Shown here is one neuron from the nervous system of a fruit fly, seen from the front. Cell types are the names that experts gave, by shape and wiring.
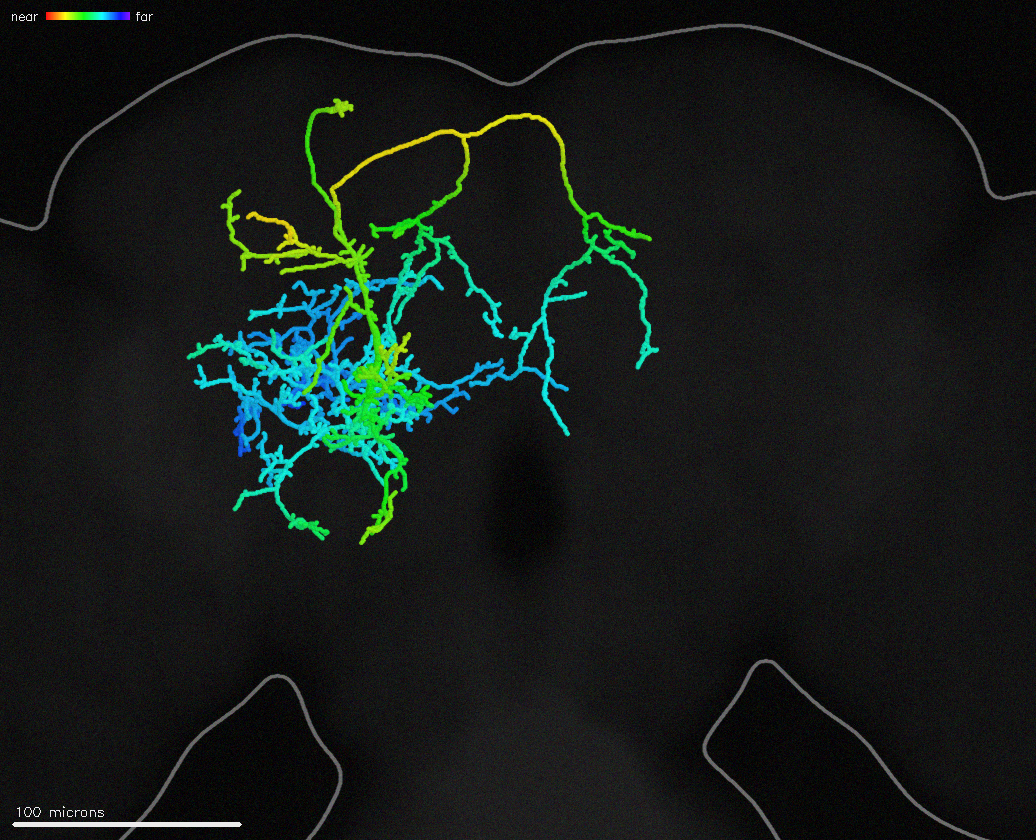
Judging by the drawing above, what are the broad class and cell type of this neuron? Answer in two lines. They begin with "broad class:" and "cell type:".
broad class: central-brain intrinsic neuron
cell type: PLP245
